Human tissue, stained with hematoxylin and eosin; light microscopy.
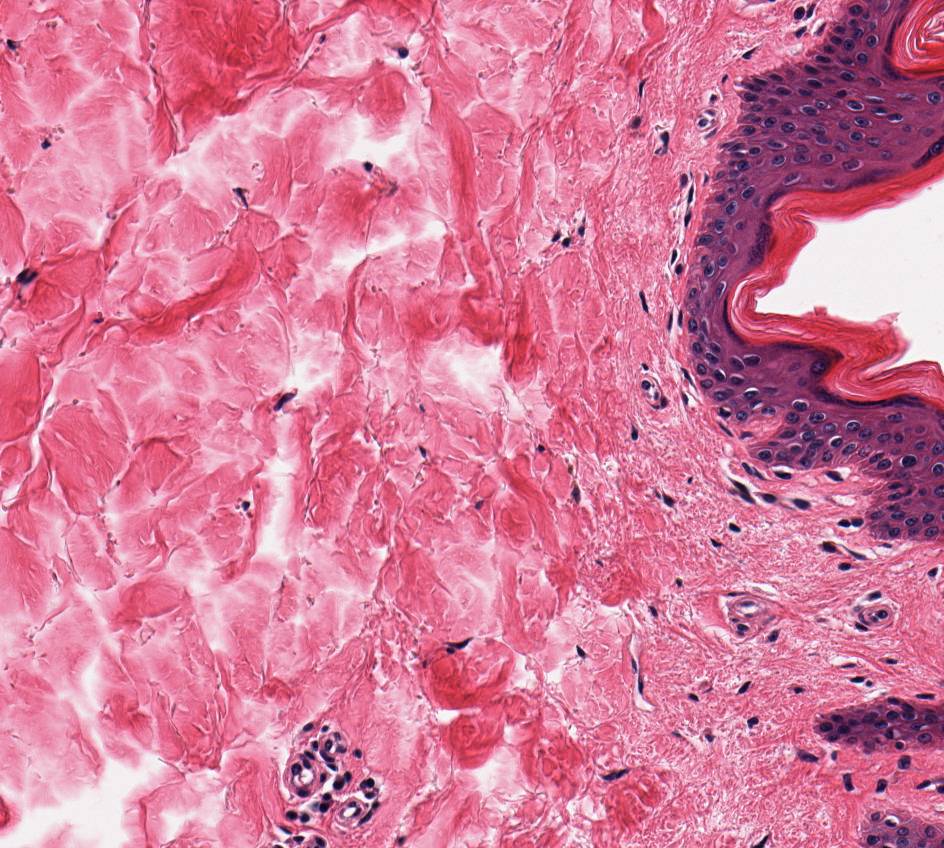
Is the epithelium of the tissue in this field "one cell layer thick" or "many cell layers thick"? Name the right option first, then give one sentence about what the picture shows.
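Many cell layers thick. The epithelium is stratified squamous, with many layers of nucleated cells.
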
